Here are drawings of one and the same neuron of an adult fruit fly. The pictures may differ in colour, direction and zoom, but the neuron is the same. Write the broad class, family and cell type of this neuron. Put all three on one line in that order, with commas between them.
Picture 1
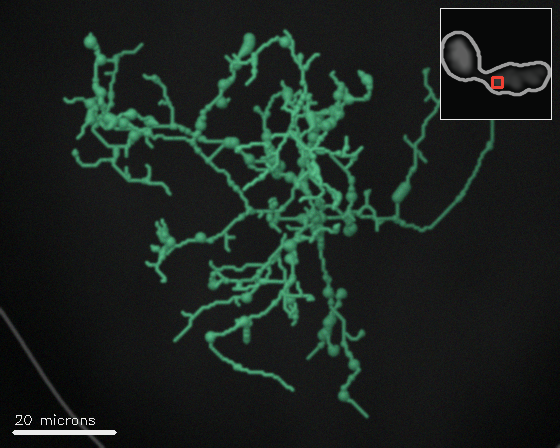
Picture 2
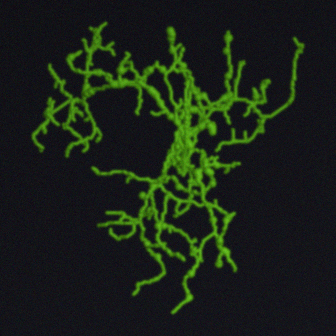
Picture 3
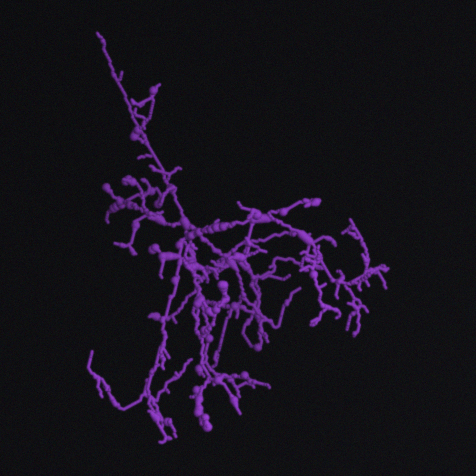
nerve-cord intrinsic neuron, hemilineage 20A.22A, IN20A.22A041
